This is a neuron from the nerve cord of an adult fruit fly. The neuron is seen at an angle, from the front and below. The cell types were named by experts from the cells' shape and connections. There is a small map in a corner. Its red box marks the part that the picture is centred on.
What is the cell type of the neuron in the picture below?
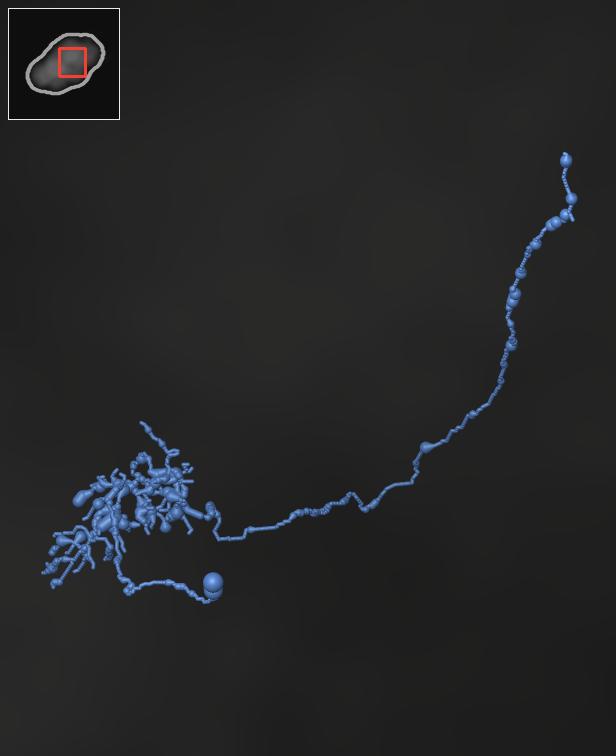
IN10B050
